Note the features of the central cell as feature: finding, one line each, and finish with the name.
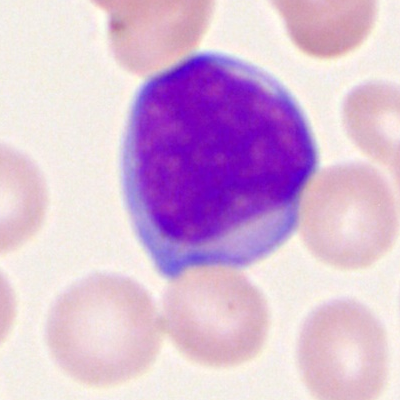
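Lobes: none, see how the nucleus is one single mass
Cytoplasm colour: pale blue
Widest part: the cytoplasm below the nucleus
Margin: a deeper blue at the outer edge of the cytoplasm
Cell type: myeloblast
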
